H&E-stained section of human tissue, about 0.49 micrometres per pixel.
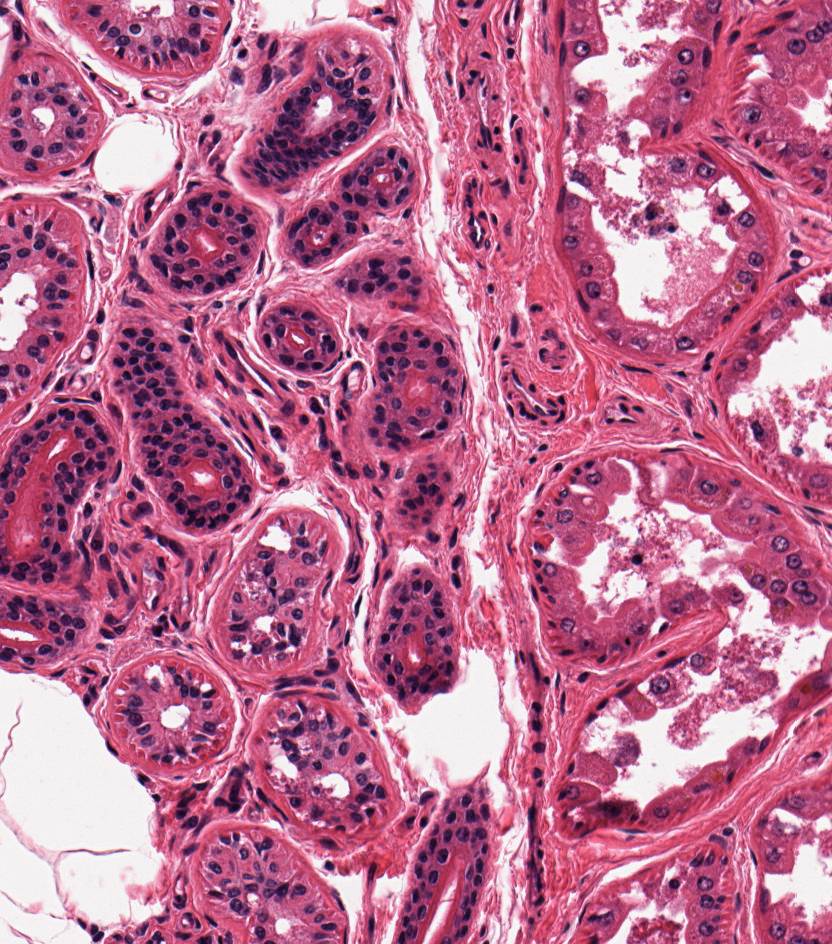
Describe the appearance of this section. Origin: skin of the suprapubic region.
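The field contains two kinds of tubules. On the left, small, closely packed round tubules are lined by a multilayered epithelium of crowded, dark oval nuclei, and several of them hold pink, eosinophilic material in a narrow central lumen. On the right, larger tubules have wide irregular lumens containing loose, pink, granular debris and detached cells.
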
